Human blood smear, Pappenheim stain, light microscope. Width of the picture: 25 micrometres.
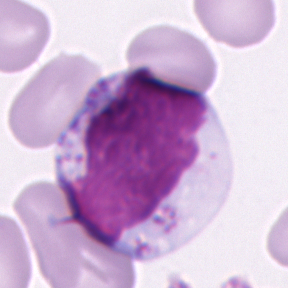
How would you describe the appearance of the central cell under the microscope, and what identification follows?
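Angular in outline, with fairly straight sides, the nucleus sits toward the upper left, leaving the widest band of cytoplasm on the lower right. A few small purple granules are scattered in the cytoplasm, and a short thin strand projects from the lower left edge of the cell. It is a large granular lymphocyte.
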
